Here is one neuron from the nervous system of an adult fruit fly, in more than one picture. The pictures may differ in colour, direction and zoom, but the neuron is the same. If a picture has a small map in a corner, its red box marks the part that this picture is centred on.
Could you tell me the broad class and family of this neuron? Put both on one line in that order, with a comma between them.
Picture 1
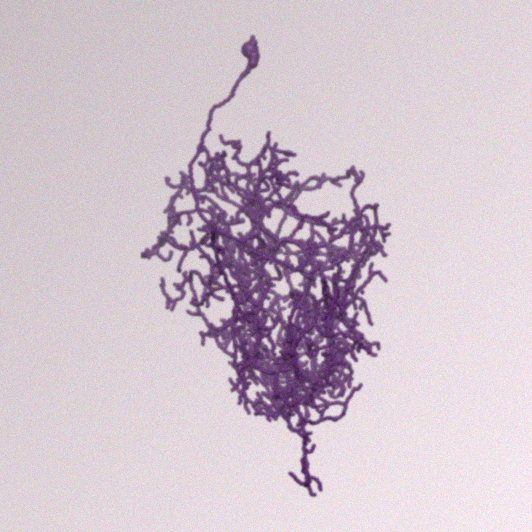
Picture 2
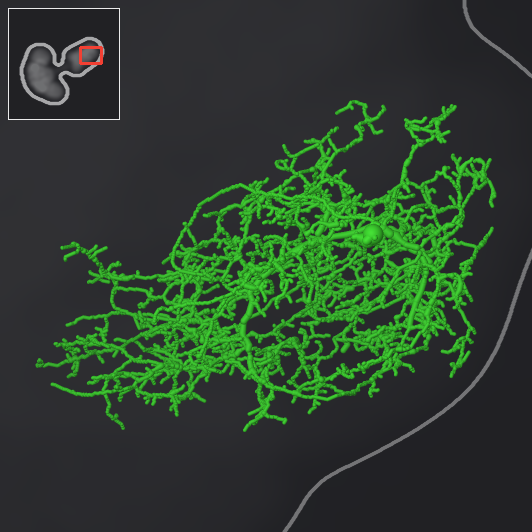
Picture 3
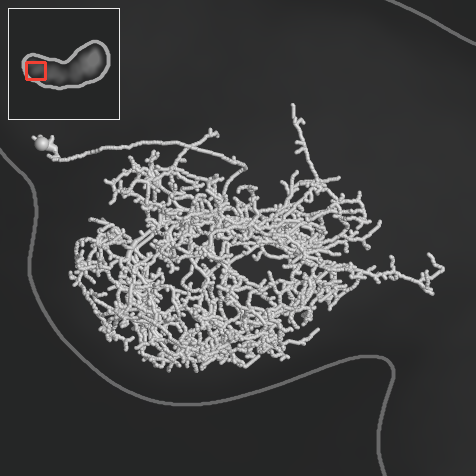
nerve-cord intrinsic neuron, hemilineage 03A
